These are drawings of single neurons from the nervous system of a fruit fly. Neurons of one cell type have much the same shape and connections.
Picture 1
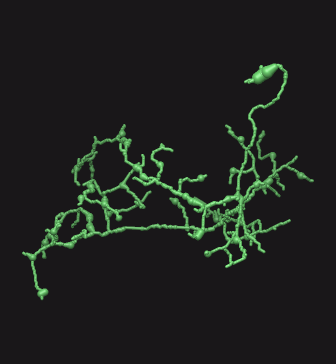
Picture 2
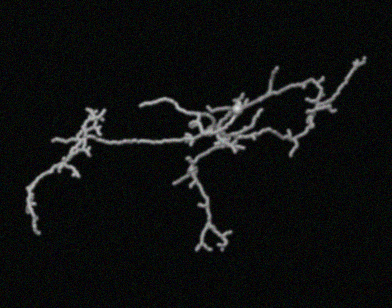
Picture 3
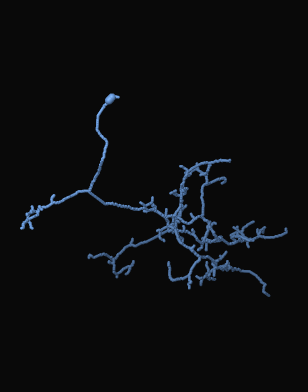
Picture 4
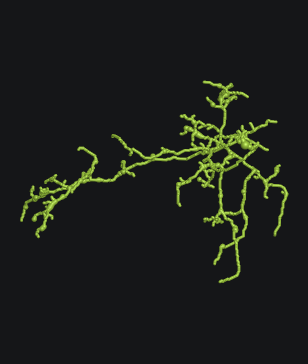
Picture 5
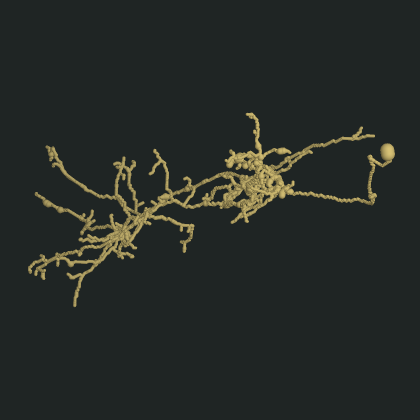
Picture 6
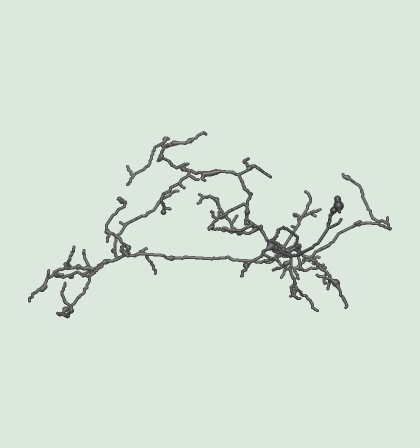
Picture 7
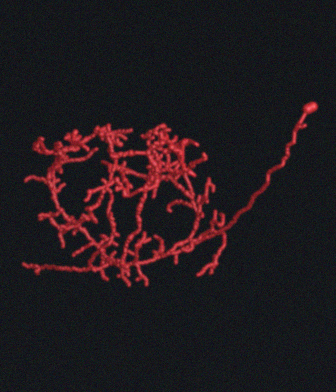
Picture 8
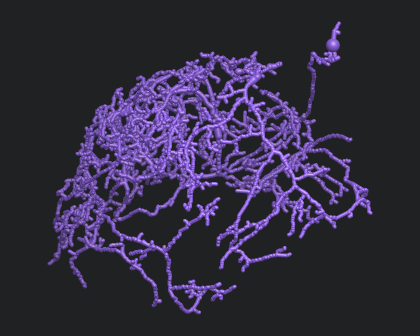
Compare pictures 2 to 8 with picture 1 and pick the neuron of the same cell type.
Picture 6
